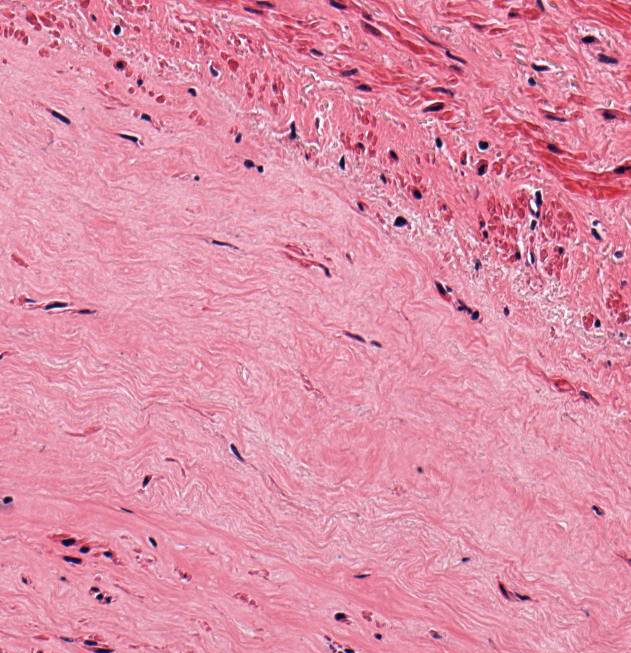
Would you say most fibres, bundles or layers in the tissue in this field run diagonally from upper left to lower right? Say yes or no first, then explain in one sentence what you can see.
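Yes. The collagen fibres are wavy and run diagonally from upper left toward lower right.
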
